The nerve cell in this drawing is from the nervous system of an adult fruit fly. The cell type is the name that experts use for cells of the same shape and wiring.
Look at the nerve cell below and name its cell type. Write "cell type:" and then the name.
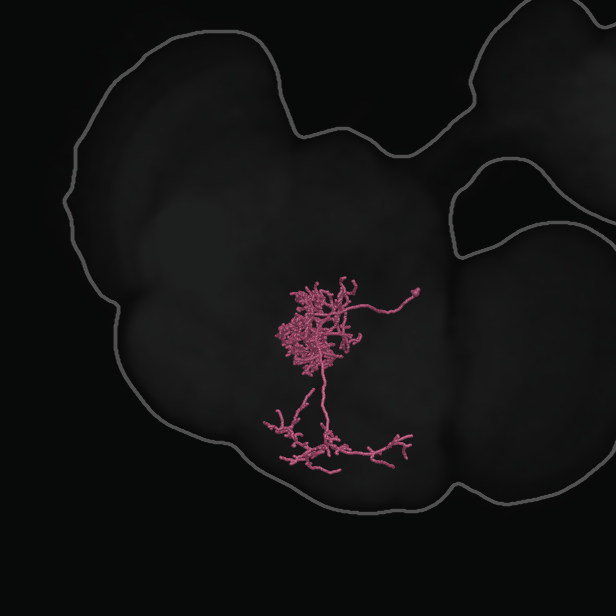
cell type: M_lvPNm24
